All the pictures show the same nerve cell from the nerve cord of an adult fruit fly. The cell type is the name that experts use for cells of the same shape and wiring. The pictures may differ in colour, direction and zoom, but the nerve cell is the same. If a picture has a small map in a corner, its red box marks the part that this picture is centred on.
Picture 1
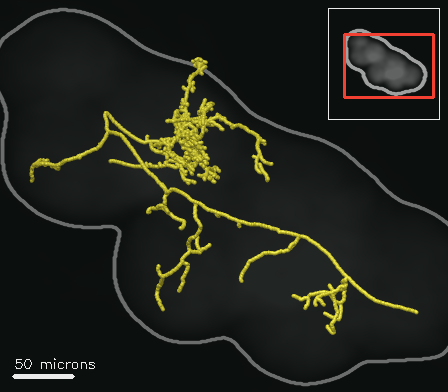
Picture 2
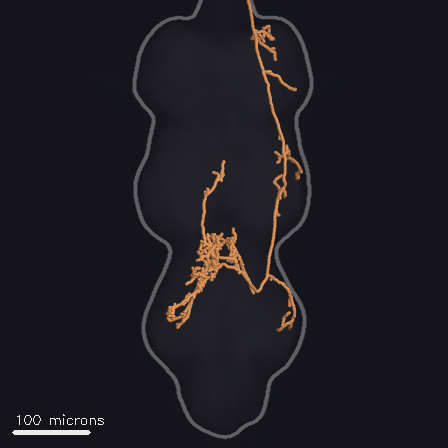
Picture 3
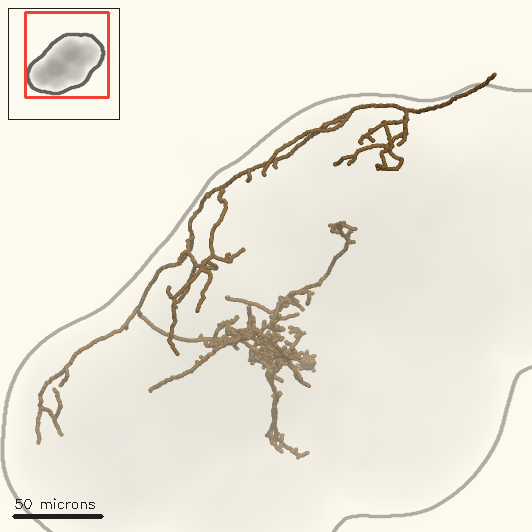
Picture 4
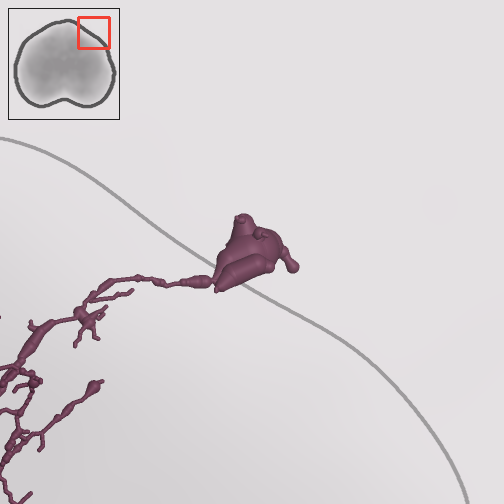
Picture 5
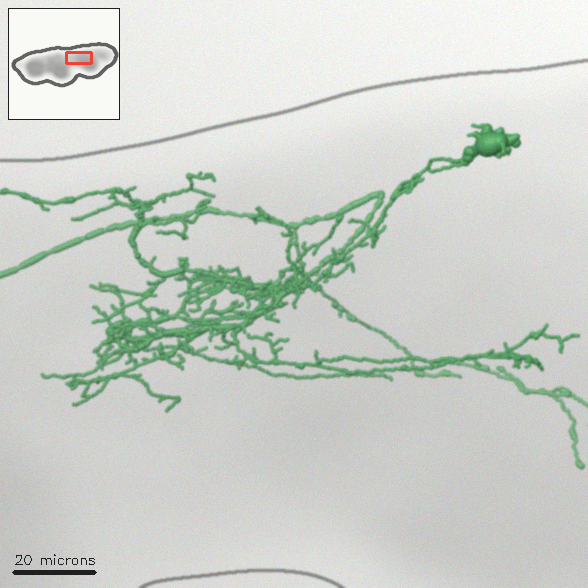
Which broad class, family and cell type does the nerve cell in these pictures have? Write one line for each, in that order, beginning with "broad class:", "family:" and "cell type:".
broad class: ascending neuron
family: hemilineage 19B
cell type: AN19B022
